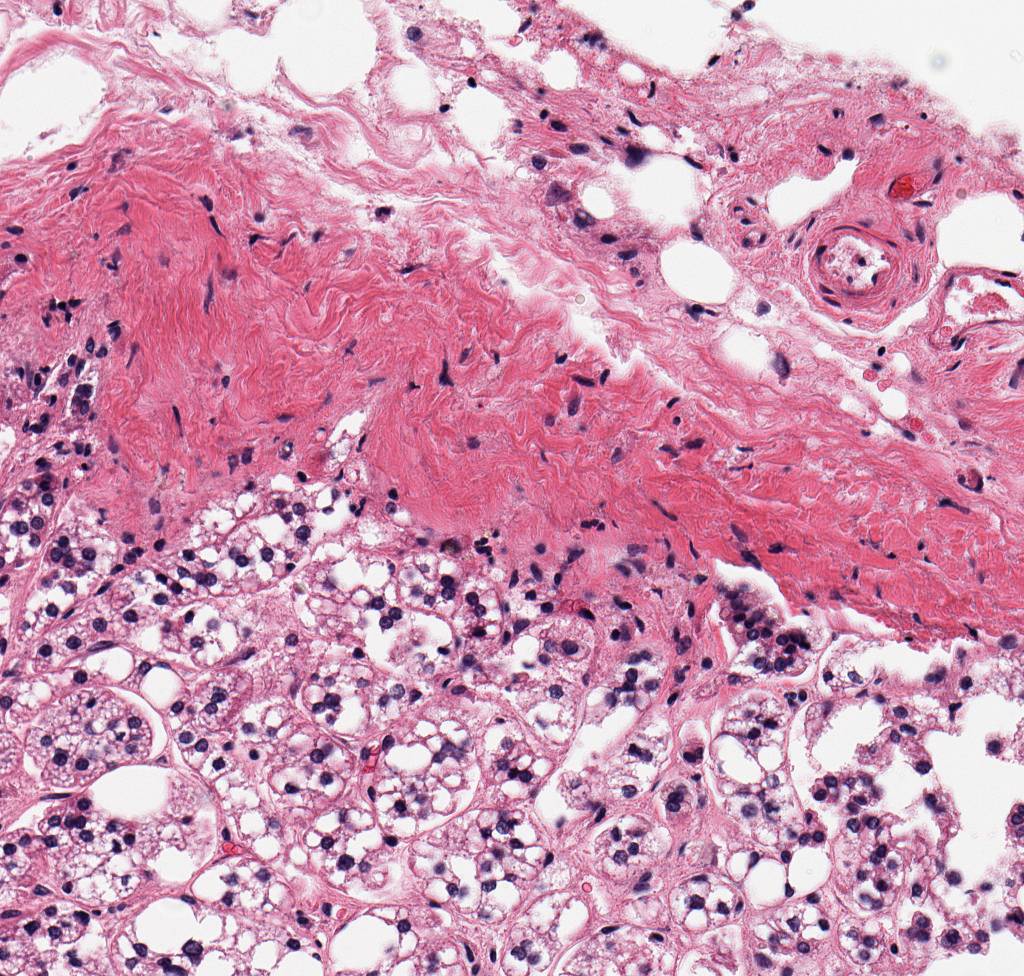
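Adrenal gland. Diagonally across the upper half runs a broad band of dense pink collagen; above it, looser tissue; below, densely cellular tissue. In the lower half, thin pink fibrous septa outline rounded nests of cells. Their cytoplasm, abundant and pale, is bubbly, filled with many small clear vacuoles. The nuclei? Small, round, darkly stained.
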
